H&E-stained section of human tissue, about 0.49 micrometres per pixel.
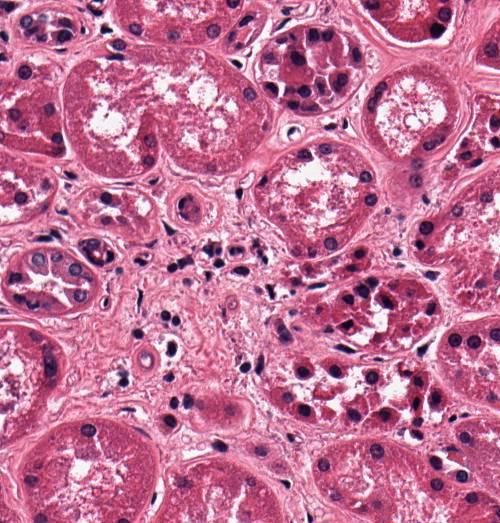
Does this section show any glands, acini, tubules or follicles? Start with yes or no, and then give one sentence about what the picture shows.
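Yes. Closely packed round to oval tubular cross-sections fill most of the field.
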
